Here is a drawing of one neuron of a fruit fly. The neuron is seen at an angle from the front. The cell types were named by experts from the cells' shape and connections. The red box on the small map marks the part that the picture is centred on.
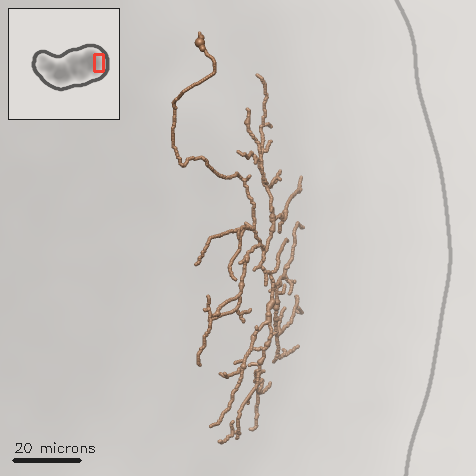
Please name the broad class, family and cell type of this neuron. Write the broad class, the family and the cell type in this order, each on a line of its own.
optic-lobe intrinsic neuron
Cm
Cm12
